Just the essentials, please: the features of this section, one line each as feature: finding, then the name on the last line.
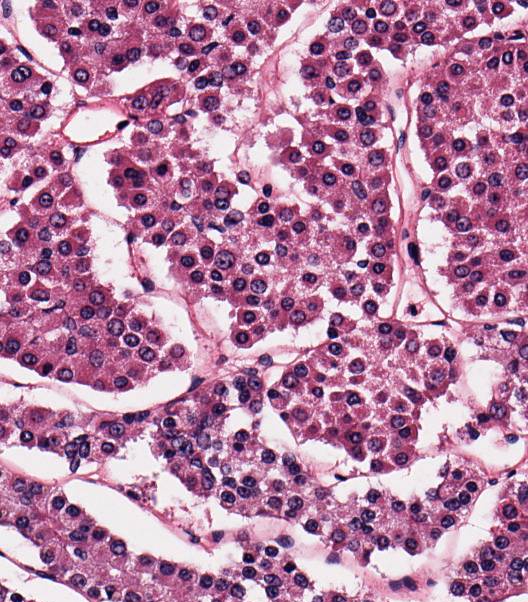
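Cells: polygonal, moderate finely granular pink cytoplasm
Nuclei: round, fairly uniform in size from cell to cell
Lumens: none within the cell groups
Fat cells: none in the field
Name: pituitary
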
